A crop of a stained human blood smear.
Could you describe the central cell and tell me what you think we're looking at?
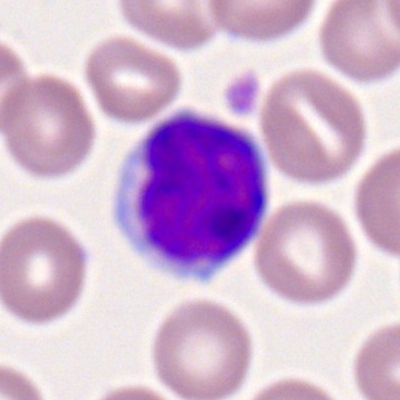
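Most of the cell is taken up by its nucleus. The chromatin stains dark purple and appears dense and clumped. Pale blue cytoplasm forms only a thin rim, broadest on the left side. This is a lymphocyte.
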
